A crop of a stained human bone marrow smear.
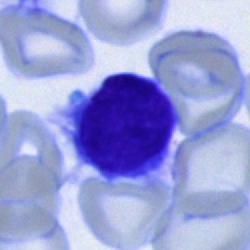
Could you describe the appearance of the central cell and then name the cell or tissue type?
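No nucleoli are visible in the nucleus, and the cytoplasm is scant, forming at most a thin rim around it. The cell shows no granules. At its upper left edge sits a small pale blue bleb. This is a lymphocyte.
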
